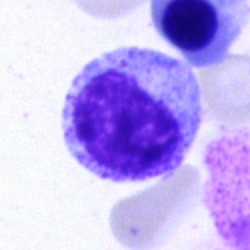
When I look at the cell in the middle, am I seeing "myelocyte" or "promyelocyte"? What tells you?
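This is a myelocyte. Fine purple granules are scattered through its cytoplasm.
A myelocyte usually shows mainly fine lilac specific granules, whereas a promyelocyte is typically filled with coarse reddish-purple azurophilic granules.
The pale bluish cytoplasm is widest at the upper right of the nucleus, and marginal granules give the edge a dotted look. Its chromatin is clumped, with paler patches.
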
